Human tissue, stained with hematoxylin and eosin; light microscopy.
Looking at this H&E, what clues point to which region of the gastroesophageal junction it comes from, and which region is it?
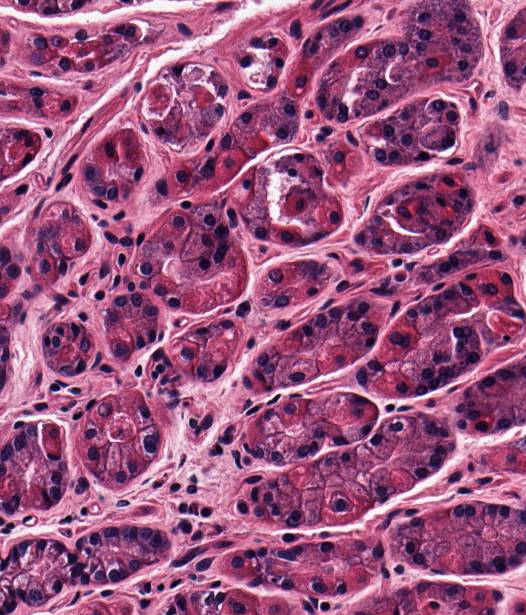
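I'd call this oxyntic mucosa. Rounded and oval nests of polygonal epithelial cells fill the field, parted by narrow bands of stroma; their cytoplasm is abundant, granular and mostly pink to red, their nuclei round, dark, mostly one per cell.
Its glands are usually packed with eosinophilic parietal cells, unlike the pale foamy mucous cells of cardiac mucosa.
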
